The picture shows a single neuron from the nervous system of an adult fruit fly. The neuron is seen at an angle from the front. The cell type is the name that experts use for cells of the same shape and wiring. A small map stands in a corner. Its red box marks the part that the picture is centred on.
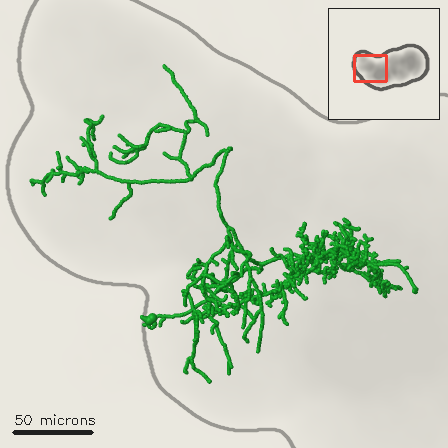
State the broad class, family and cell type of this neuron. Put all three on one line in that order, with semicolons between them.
nerve-cord intrinsic neuron; hemilineage 12A; IN12A001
